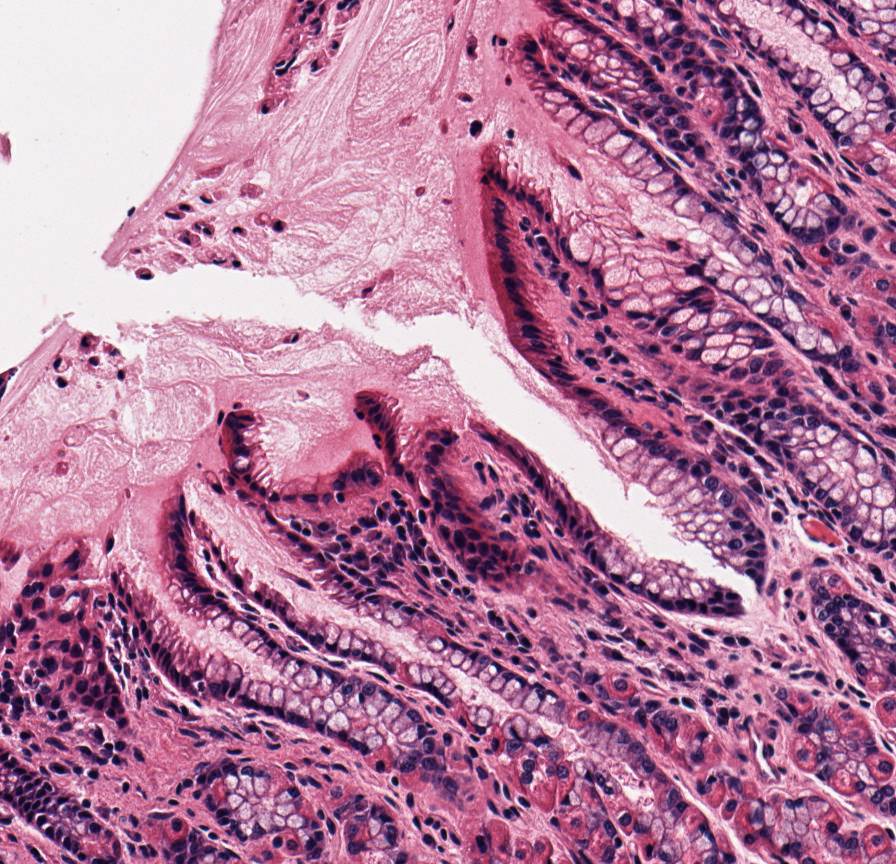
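Stomach, H&E section. Upper right: many pits lined by columnar cells, their upper parts filled with pale, clear mucin. Near centre: several pits lined by darker cells with crowded, elongated, dark-staining nuclei and little pale mucin. Lower right: cells with abundant pink cytoplasm and round central nuclei gathered between glands. Upper left corner: empty white space, no tissue.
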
